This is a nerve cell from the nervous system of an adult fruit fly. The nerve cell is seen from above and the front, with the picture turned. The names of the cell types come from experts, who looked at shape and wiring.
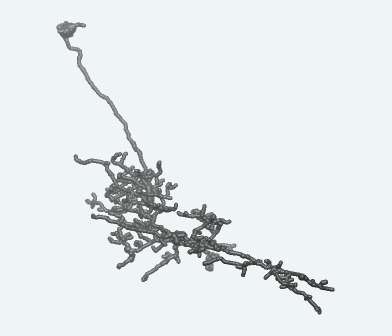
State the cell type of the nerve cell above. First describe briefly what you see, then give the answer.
Dozens of branch ends can be seen. As drawn here it is about as wide as it is tall. Its broad class is nerve-cord intrinsic neuron. Its cell type is INXXX335.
